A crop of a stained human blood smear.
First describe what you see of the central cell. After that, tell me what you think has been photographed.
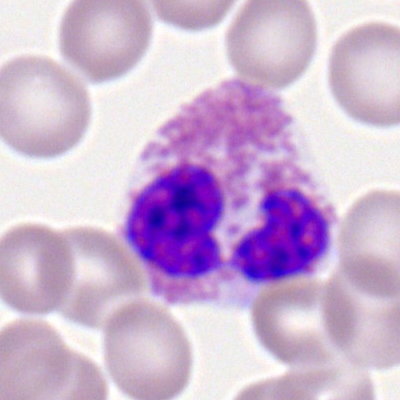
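Two separate nuclear lobes sit side by side in the lower half of the cell. Chromatin is dark purple, clumped into darker patches. Where the granules reach the edge, the outline is ragged. Answer: eosinophil.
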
